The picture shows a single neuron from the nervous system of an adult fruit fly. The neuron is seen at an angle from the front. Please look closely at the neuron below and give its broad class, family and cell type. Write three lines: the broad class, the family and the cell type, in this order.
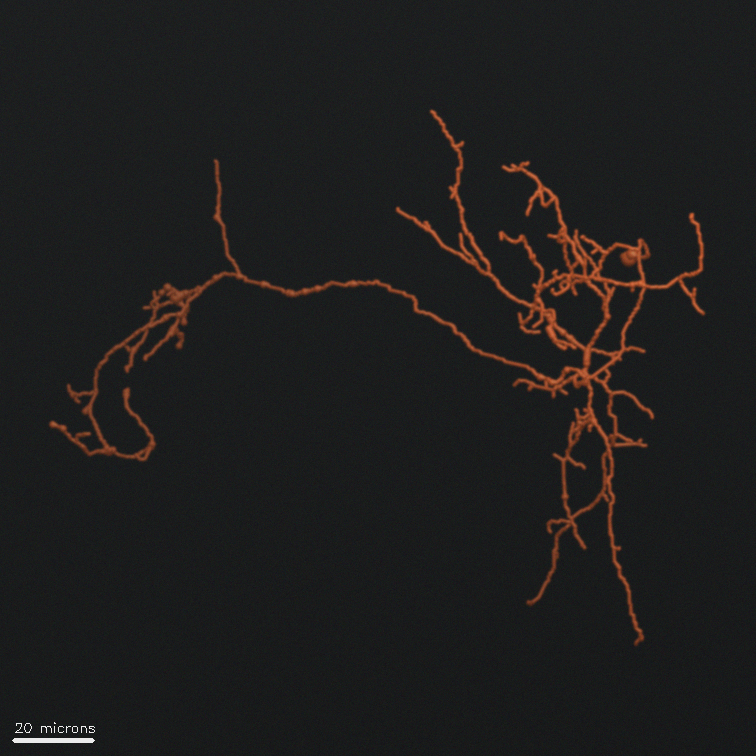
central-brain intrinsic neuron
hemilineage DM4_ventral
CB3220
